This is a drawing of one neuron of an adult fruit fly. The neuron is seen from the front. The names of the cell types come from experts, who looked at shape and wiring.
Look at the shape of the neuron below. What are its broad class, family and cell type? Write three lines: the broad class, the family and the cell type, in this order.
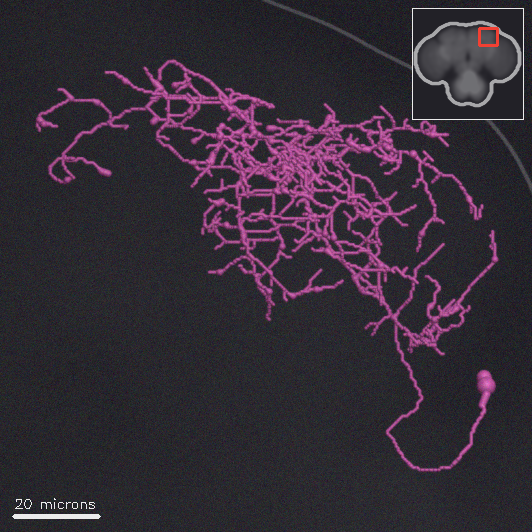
central-brain intrinsic neuron
hemilineage LHa3
LHAV3b13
